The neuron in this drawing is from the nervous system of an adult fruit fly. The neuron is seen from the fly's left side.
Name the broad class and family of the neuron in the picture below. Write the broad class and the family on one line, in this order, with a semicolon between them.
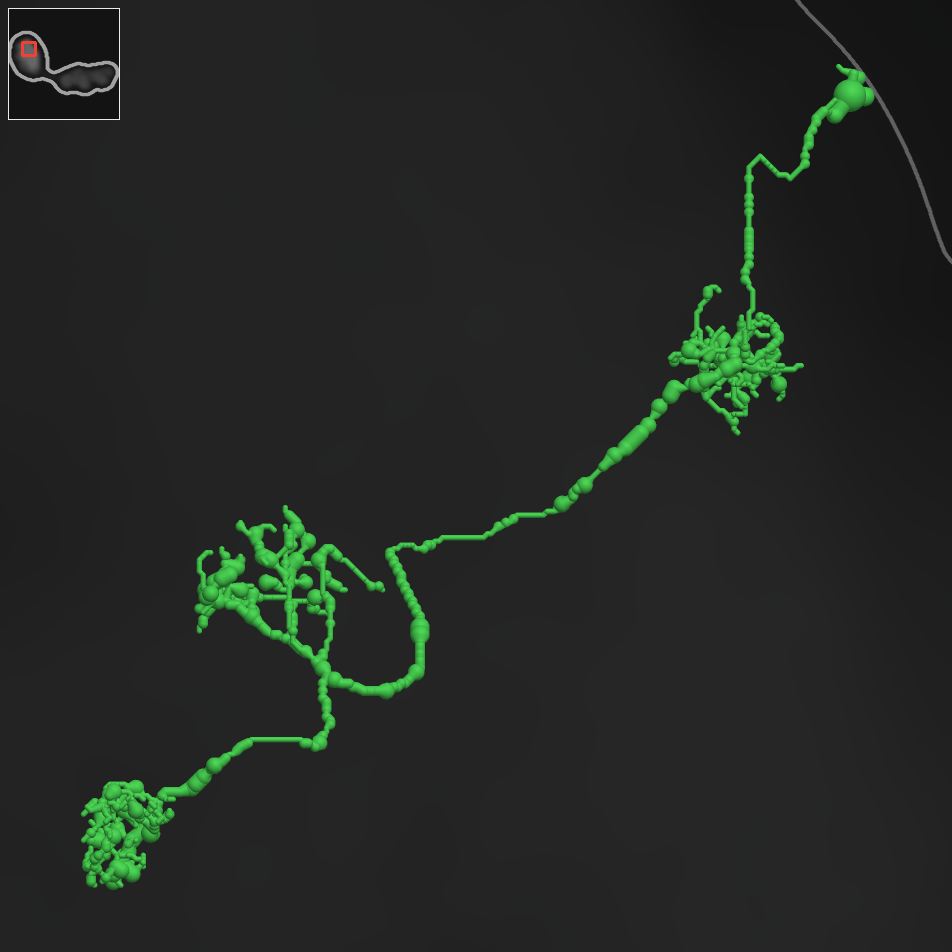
central-brain intrinsic neuron; class CX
